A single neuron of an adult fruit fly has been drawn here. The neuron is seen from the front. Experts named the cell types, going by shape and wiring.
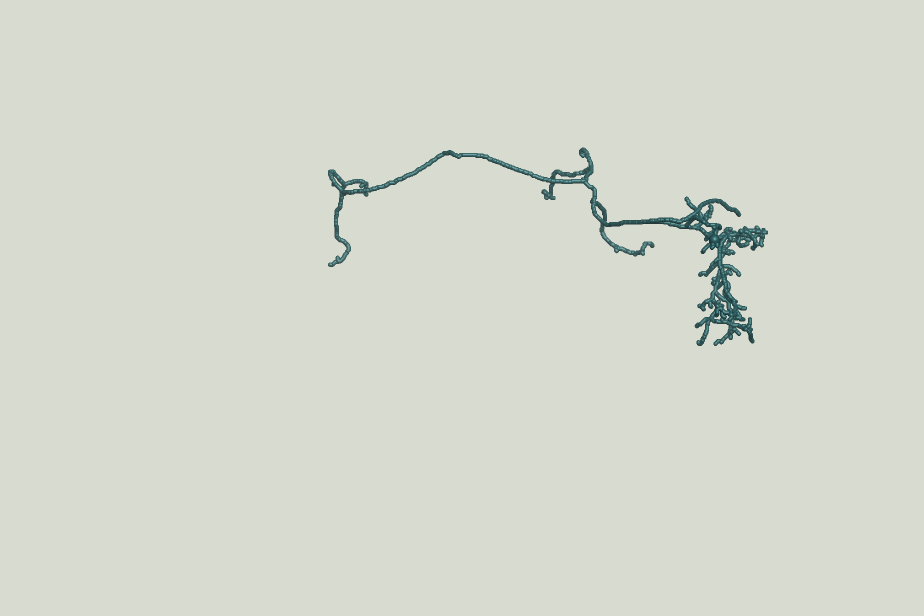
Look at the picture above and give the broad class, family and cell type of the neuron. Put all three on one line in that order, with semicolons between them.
central-brain intrinsic neuron; hemilineage VLPl&d1_dorsal; CB2625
